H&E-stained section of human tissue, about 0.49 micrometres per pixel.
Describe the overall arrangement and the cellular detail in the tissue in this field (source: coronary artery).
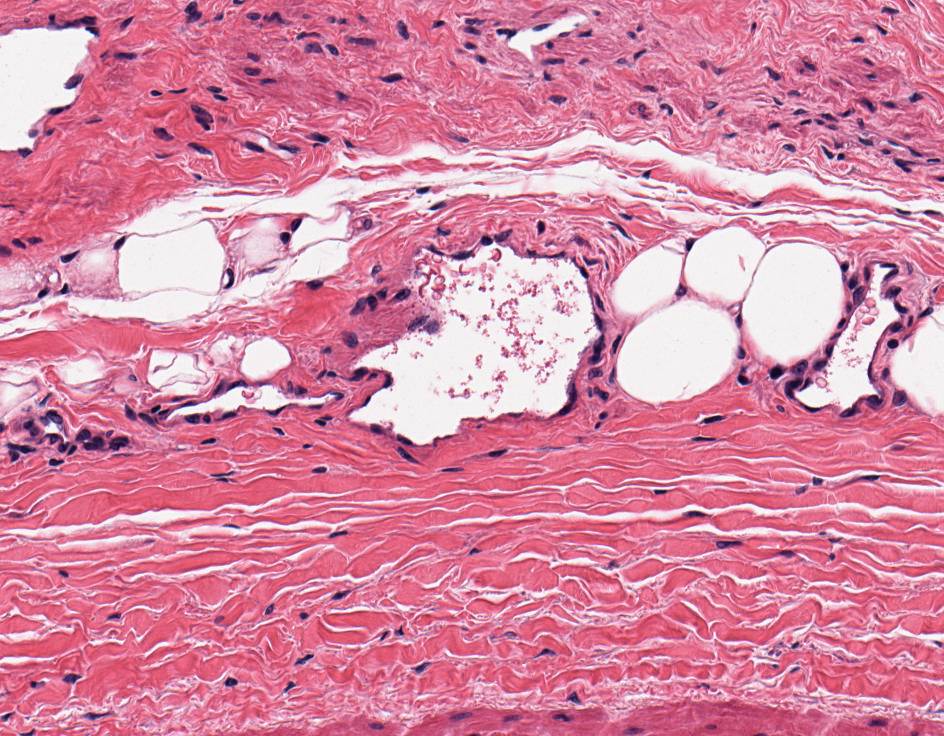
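Looking at the lower half, the pink collagen bundles run roughly horizontally in parallel wavy layers. The fibrous tissue higher up holds more nuclei than that down there. In the middle there's a thin-walled vessel, its irregular lumen holding scattered red blood cells. Just right of it lies a group of large empty adipocytes.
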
